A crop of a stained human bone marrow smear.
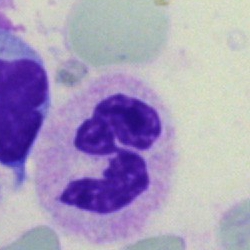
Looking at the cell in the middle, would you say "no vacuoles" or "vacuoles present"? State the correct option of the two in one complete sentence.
There is no vacuole to be seen in its cytoplasm.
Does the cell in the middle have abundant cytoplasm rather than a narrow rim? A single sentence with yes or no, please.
Yes, the cytoplasm of this cell is abundant.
